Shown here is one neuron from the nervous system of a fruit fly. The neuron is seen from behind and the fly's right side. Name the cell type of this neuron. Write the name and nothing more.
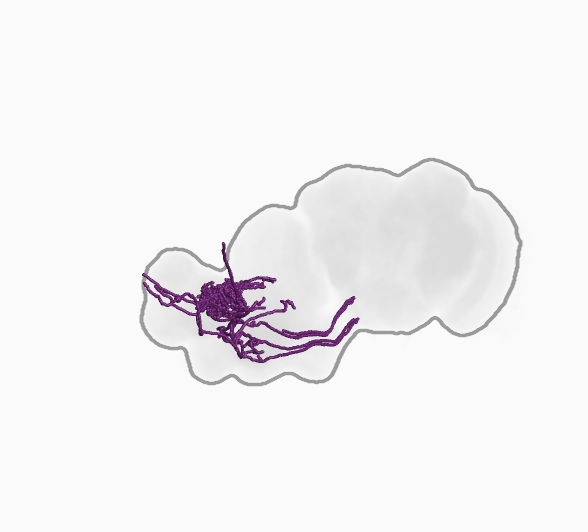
EAXXX079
